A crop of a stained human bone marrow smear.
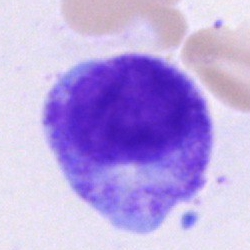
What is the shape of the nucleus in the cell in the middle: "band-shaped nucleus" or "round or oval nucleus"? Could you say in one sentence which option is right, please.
A nucleus forming one compact round or oval mass is found in this cell.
